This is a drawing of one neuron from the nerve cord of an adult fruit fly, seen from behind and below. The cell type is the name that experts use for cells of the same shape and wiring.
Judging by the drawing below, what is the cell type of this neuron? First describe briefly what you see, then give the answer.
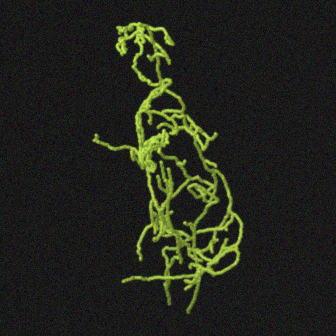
The drawing shows no cell body. Dozens of branch ends can be seen. Its broad class is descending neuron. Its cell type is DNc02.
